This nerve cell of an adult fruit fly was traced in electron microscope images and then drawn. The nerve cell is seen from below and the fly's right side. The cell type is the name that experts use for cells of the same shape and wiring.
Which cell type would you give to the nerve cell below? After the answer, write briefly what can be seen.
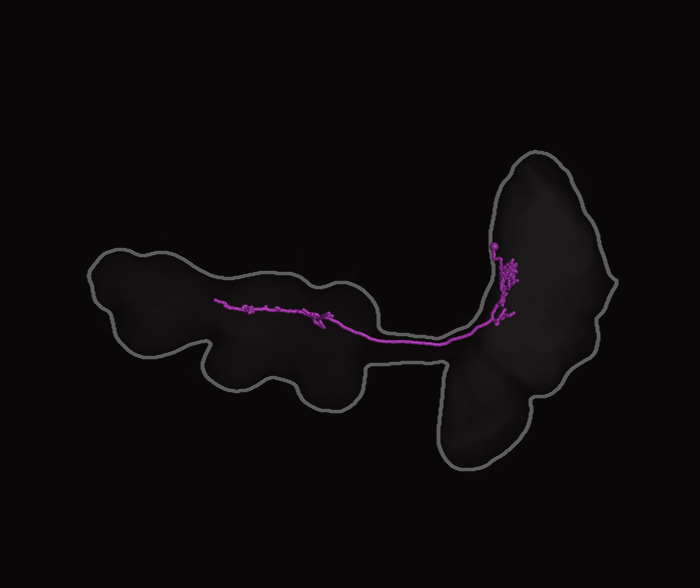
It is of cell type DNp41. Its broad class is descending neuron. It reaches both the brain and the nerve cord, passing through the neck. In this view it is more than twice as wide as it is tall.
